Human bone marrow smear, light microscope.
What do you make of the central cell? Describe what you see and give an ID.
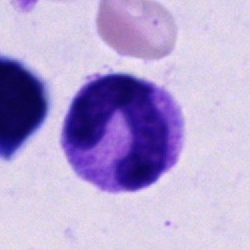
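Curving around a pale central area, the nucleus is bent into a horseshoe whose opening faces the lower left. Its chromatin is dark purple and densely clumped, and fine purple granules lie in the cytoplasm. This is a band neutrophil.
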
